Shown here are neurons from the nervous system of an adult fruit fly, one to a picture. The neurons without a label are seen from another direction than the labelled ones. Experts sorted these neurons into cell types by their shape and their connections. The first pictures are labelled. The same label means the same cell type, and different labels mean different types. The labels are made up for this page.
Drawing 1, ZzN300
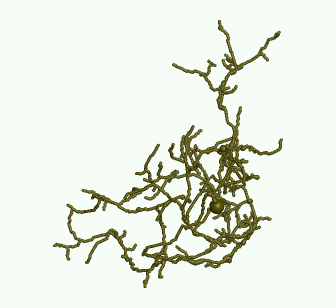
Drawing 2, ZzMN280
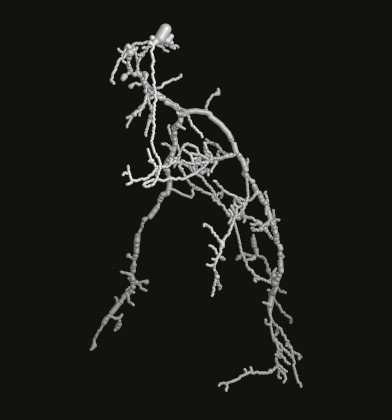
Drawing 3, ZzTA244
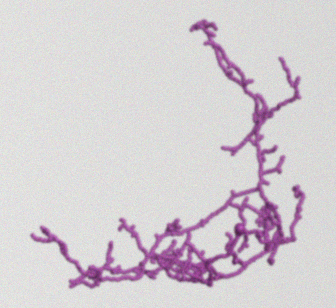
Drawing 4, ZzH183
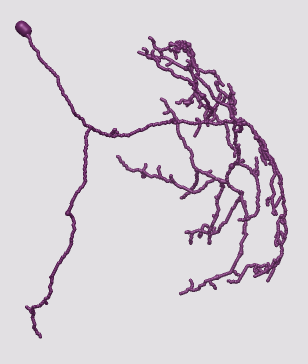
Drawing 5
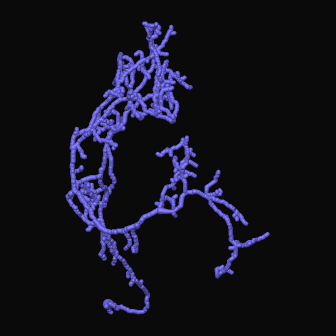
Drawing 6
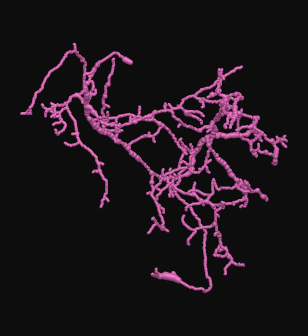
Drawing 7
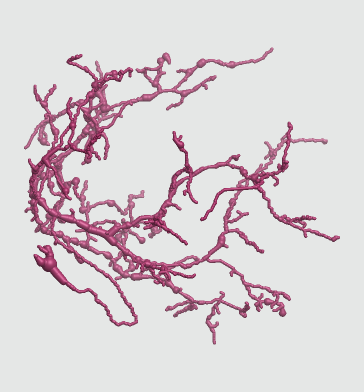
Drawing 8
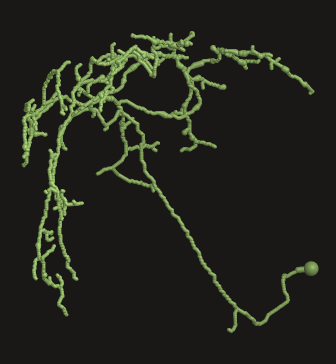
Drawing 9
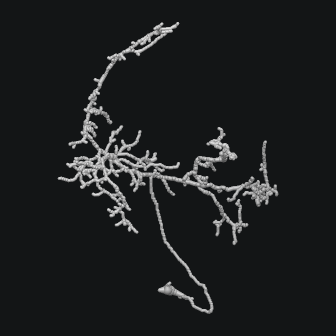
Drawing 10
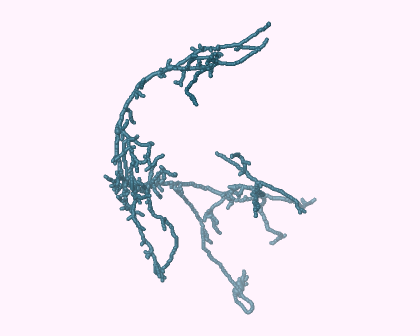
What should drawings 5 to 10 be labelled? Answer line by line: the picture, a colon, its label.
5: ZzTA244
6: ZzMN280
7: ZzN300
8: ZzH183
9: ZzMN280
10: ZzMN280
